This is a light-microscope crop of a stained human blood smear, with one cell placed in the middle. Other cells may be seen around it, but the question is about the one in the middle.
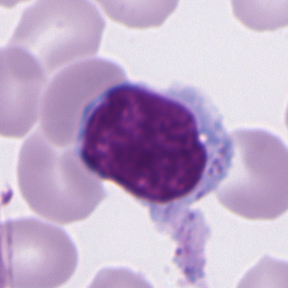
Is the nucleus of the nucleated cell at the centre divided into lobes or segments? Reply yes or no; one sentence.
No, there is one compact round, oval or kidney-shaped nucleus, not separate lobes.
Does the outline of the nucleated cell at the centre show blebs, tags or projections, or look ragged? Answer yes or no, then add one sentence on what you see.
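Yes. The cell's outline is irregular and ragged along its right and lower edges.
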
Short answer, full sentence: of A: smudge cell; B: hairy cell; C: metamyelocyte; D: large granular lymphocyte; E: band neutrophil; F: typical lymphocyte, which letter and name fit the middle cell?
Given that the cell in the middle is a large granular lymphocyte, option D is correct.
